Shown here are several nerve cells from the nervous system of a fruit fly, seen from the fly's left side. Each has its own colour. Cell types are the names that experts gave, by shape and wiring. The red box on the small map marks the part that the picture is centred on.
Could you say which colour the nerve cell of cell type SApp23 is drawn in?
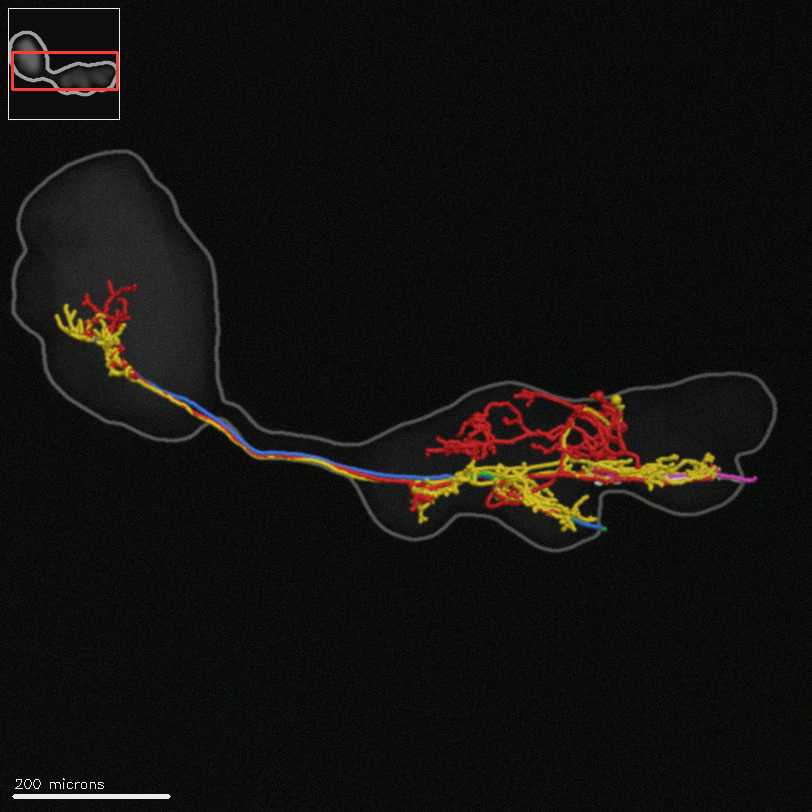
blue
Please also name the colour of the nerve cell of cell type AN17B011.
red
